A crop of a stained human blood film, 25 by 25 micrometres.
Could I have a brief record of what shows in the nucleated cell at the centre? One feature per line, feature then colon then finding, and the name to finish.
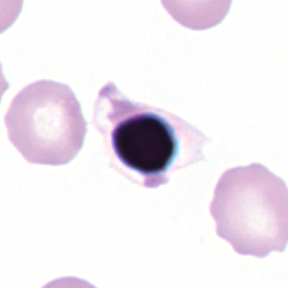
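Outline: irregular and angular, with pointed extensions, not a smooth round edge
Chromatin: very dense, almost evenly dark, no visible pattern
Cytoplasm: pale pink, close in tint to the neighbouring red cells
Cytoplasmic spread: broadest toward the upper left of the nucleus
Name: normoblast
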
